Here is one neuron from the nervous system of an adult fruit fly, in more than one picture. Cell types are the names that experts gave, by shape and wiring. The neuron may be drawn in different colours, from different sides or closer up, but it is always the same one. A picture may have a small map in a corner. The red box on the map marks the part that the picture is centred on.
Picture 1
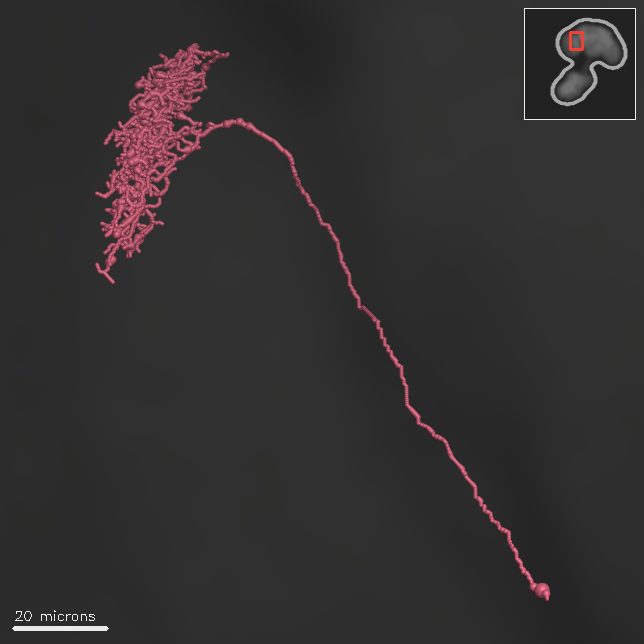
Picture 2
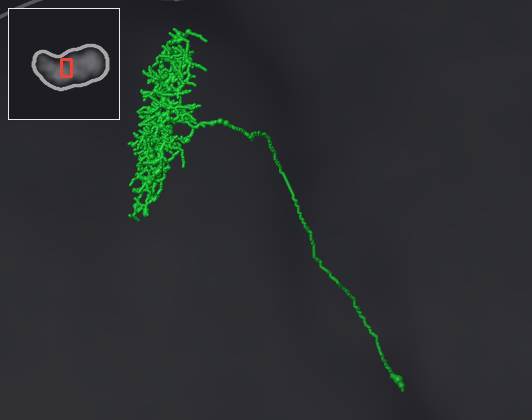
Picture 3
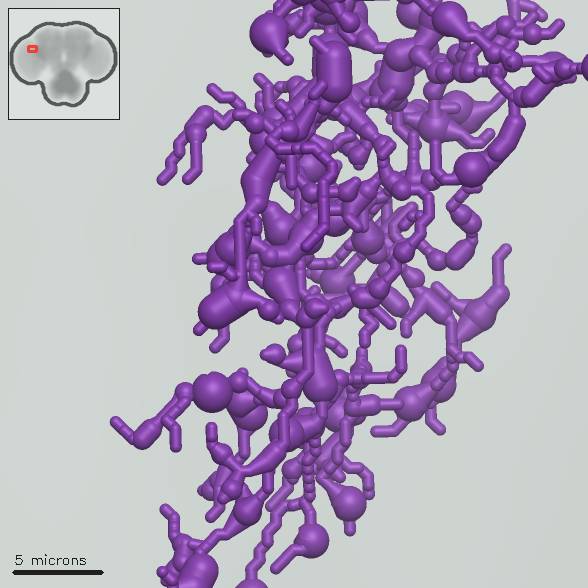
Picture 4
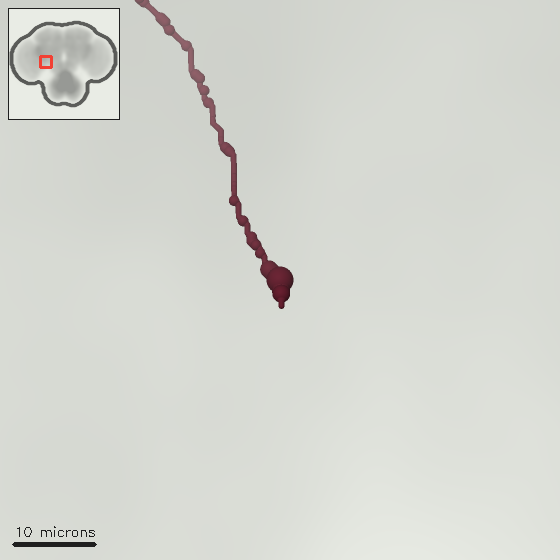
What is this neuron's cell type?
Li25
